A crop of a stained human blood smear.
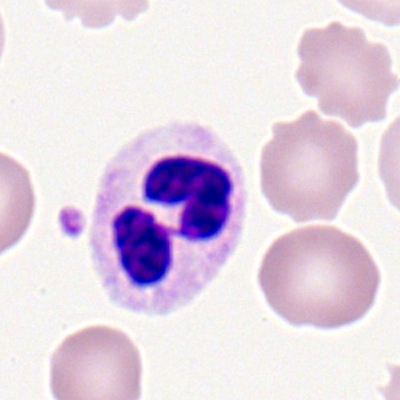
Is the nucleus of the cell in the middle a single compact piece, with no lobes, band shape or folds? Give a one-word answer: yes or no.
No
